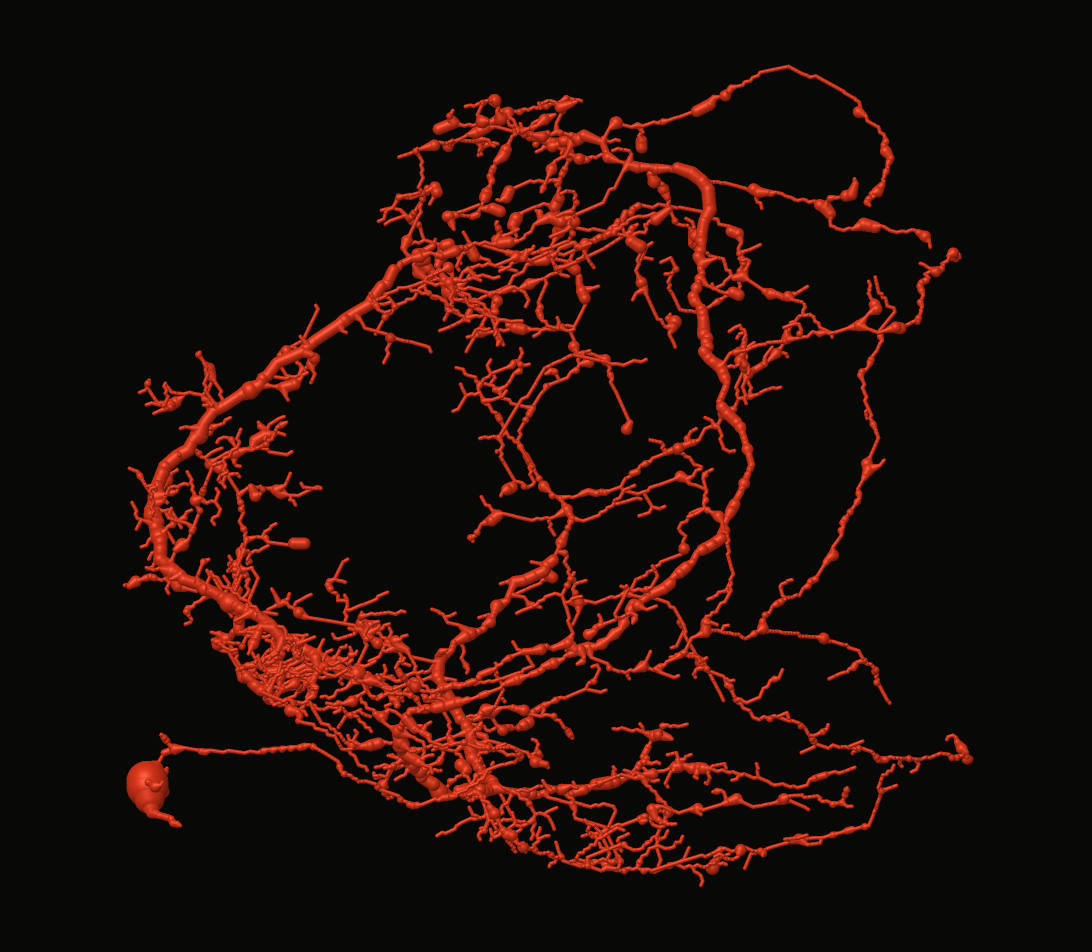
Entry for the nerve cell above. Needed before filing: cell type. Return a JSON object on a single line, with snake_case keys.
{"cell_type": "IN04B008"}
